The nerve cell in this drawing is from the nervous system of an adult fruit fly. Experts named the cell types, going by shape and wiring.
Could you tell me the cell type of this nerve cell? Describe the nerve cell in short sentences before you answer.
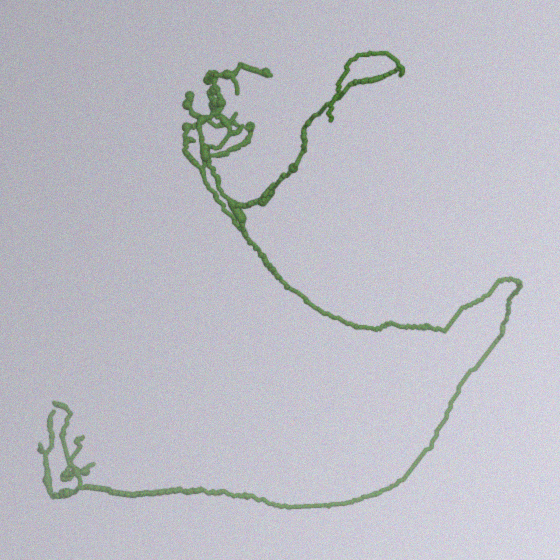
No cell body is drawn. In this view it is about as wide as it is tall. Its broad class is sensory neuron entering the brain. Its cell type is ORN_VA3.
